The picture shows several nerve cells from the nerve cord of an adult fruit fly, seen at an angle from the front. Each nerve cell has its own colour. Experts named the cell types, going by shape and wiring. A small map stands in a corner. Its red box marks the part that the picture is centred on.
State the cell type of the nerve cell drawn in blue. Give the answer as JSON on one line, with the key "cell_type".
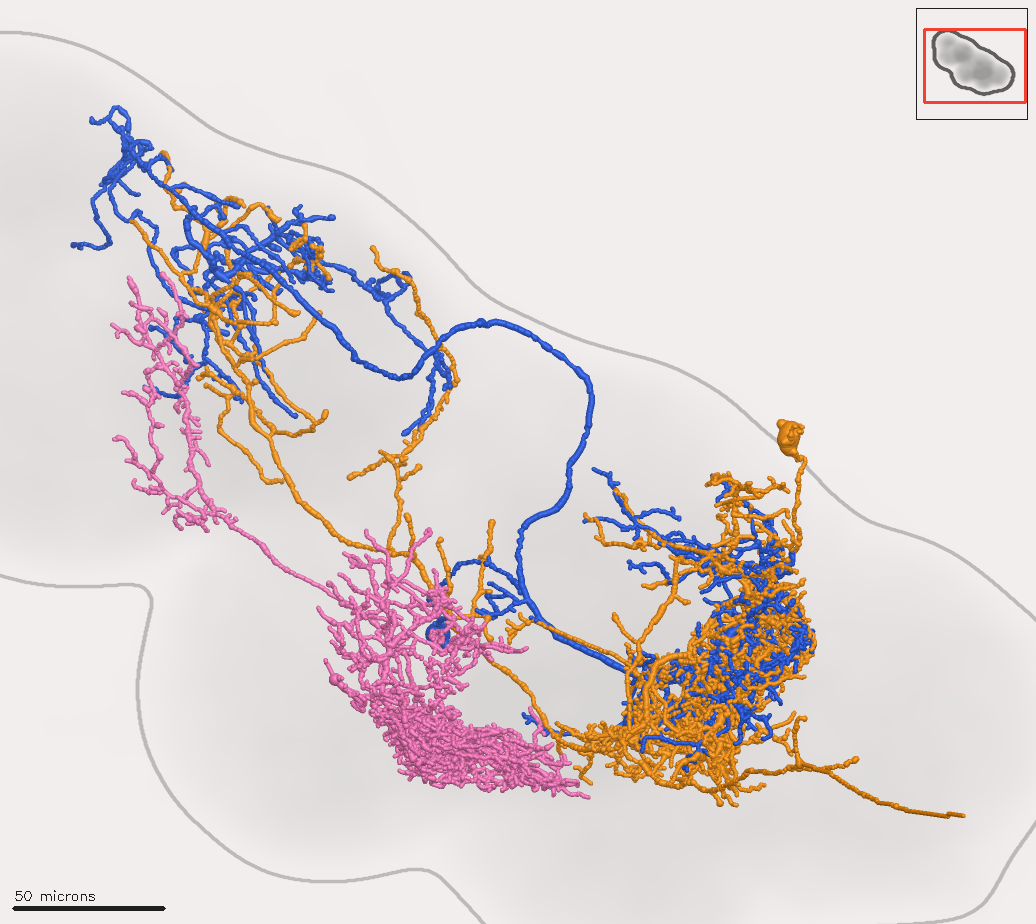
{"cell_type": "IN12A005"}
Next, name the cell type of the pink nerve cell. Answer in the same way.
{"cell_type": "IN17A023"}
